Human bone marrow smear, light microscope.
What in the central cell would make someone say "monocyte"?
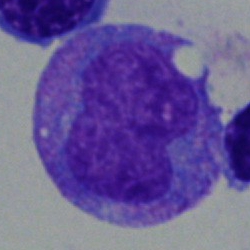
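Goes with monocyte: large nucleus filling most of the cell, indented on its lower right side.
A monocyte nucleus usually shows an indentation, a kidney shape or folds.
Also fitting: small clear vacuole in the cytoplasm near the left edge.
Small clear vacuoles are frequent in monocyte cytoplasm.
Further seen: moderate rim of greyish-blue cytoplasm around the nucleus, holding fine, dust-like pinkish-purple granules.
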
